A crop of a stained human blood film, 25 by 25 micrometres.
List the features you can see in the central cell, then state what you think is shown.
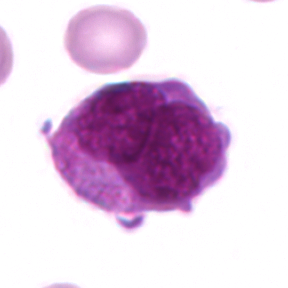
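Cell about 16 by 13 micrometres; nucleus about 13 by 10 micrometres. Nucleus folded, a curved groove dividing it into left and right parts. Cytoplasm pale lilac rather than deep blue, with fine, dust-like granularity. Small bleb-like protrusions at the left and bottom edges of the cell. This is an atypical promyelocyte.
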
